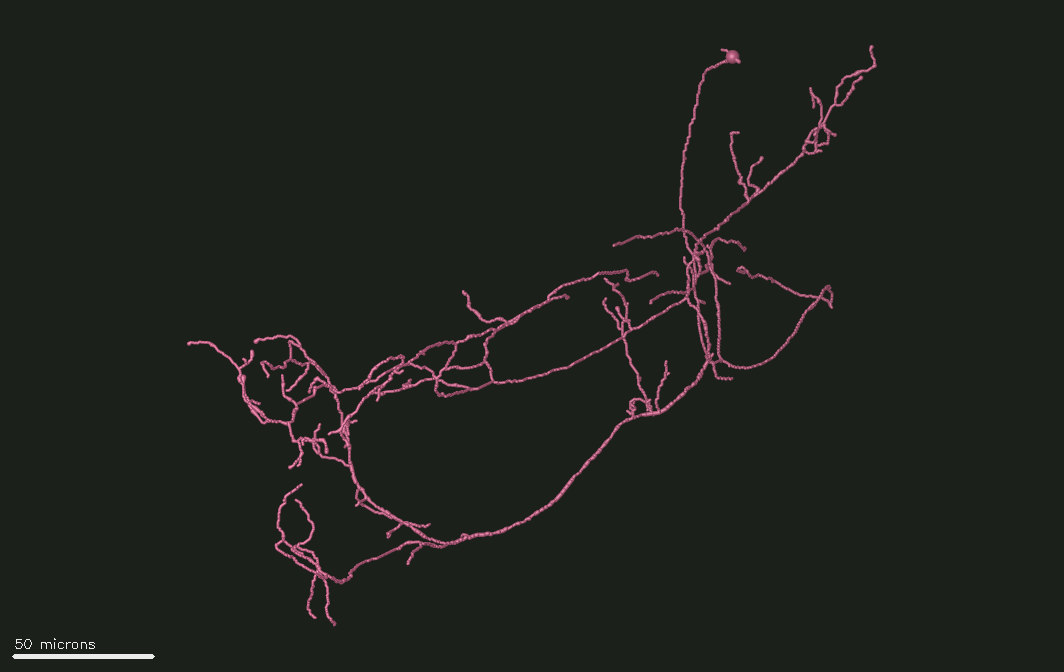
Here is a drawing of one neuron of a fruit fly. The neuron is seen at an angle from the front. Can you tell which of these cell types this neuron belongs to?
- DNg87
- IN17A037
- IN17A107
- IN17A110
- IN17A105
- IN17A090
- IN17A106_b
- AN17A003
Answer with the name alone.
IN17A037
